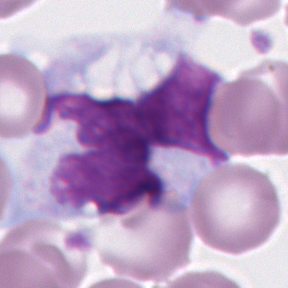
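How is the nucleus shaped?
Twisted and folded, with one broad lobe reaching towards the upper right.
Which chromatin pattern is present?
Finely strand-like and lacy rather than in coarse dark clumps.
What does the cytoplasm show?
It is plentiful and pale grey-blue, with several pale clear spaces above the nucleus.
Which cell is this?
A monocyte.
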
